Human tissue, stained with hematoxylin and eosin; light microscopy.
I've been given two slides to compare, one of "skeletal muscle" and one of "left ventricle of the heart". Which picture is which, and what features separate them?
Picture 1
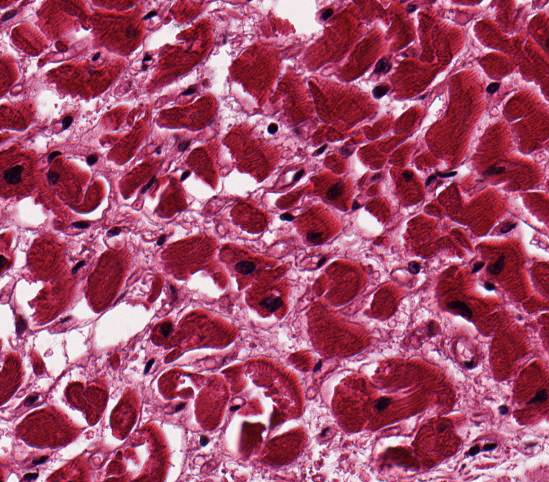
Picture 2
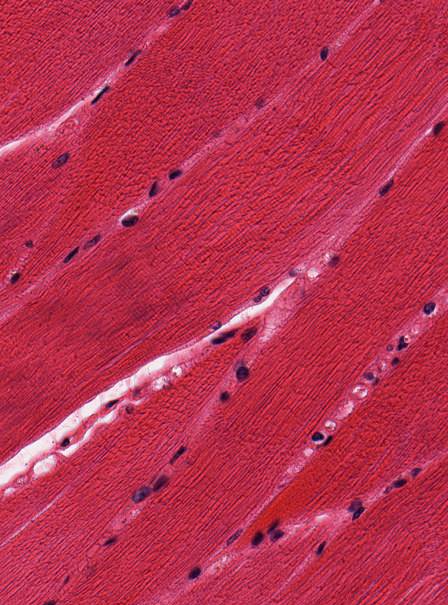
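So, picture 1 is the left ventricle of the heart, and picture 2 is skeletal muscle. Where a nucleus is in the plane of section in picture 1, it is single, dark and central; in picture 2 the small, dark, elongated nuclei lie along the fibre edges, aligned with the fibres.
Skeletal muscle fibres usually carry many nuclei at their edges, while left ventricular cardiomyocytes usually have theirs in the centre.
Picture 1's fibre profiles are irregular, often curved, bent or notched, with small dark, mostly oval or elongated nuclei scattered singly between fibres. In picture 2, I notice fine lines running lengthwise within the fibres. The cytoplasm of both stains a deep red.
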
